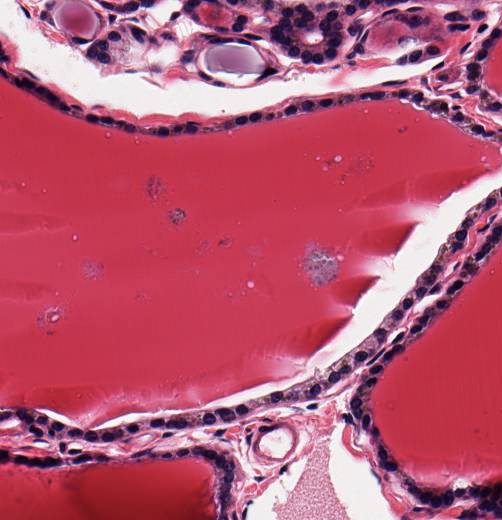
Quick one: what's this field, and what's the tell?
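Answer: thyroid follicle. Check one: a large colloid-filled follicle occupies most of the centre, with parts of other follicles at the edges. Check two: its lining is one layer of flattened to low cuboidal cells with dark, round to oval nuclei. Check three: the colloid is dense, even and deep pink-red, with a few small grey-blue granular clumps floating near the centre.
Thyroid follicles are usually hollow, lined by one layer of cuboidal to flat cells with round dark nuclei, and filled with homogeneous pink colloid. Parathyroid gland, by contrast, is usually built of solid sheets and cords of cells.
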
